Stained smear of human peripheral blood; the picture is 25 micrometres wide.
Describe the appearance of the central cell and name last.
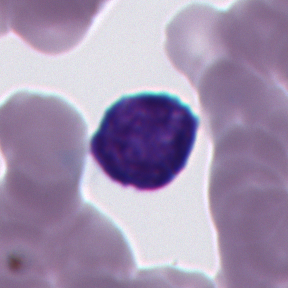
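Let me see: the nucleus is round and unlobed, about 9 micrometres across. It fills almost the whole cell, with at most a hairline of cytoplasm left over. Its chromatin is dense, dark purple and coarsely clumped. No granules are visible anywhere in the cell. So this is a typical lymphocyte.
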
